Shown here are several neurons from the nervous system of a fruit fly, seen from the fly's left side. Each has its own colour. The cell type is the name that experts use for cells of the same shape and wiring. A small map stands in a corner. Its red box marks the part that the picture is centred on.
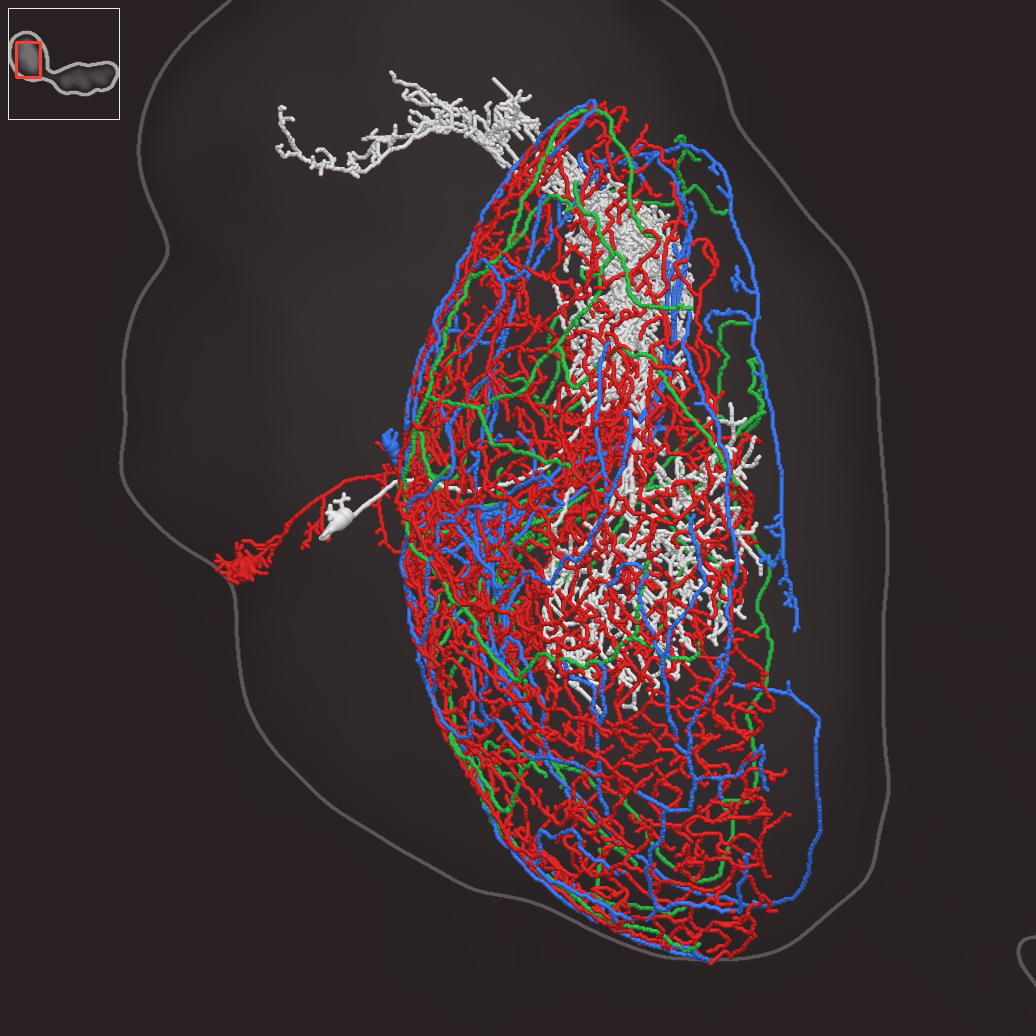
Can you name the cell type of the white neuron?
LoVC2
